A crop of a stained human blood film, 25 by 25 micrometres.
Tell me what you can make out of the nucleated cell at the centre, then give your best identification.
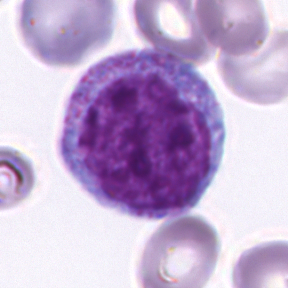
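Without surface projections, the outline of this cell is round and smooth, and it measures about 15 micrometres across. The nucleus fills about 60% of the cell's area and is surrounded on all sides by a rim of blue-violet cytoplasm. Fine reddish-purple granules are scattered through that cytoplasm, which contains no clear vacuoles. This nucleated cell is a promyelocyte.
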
